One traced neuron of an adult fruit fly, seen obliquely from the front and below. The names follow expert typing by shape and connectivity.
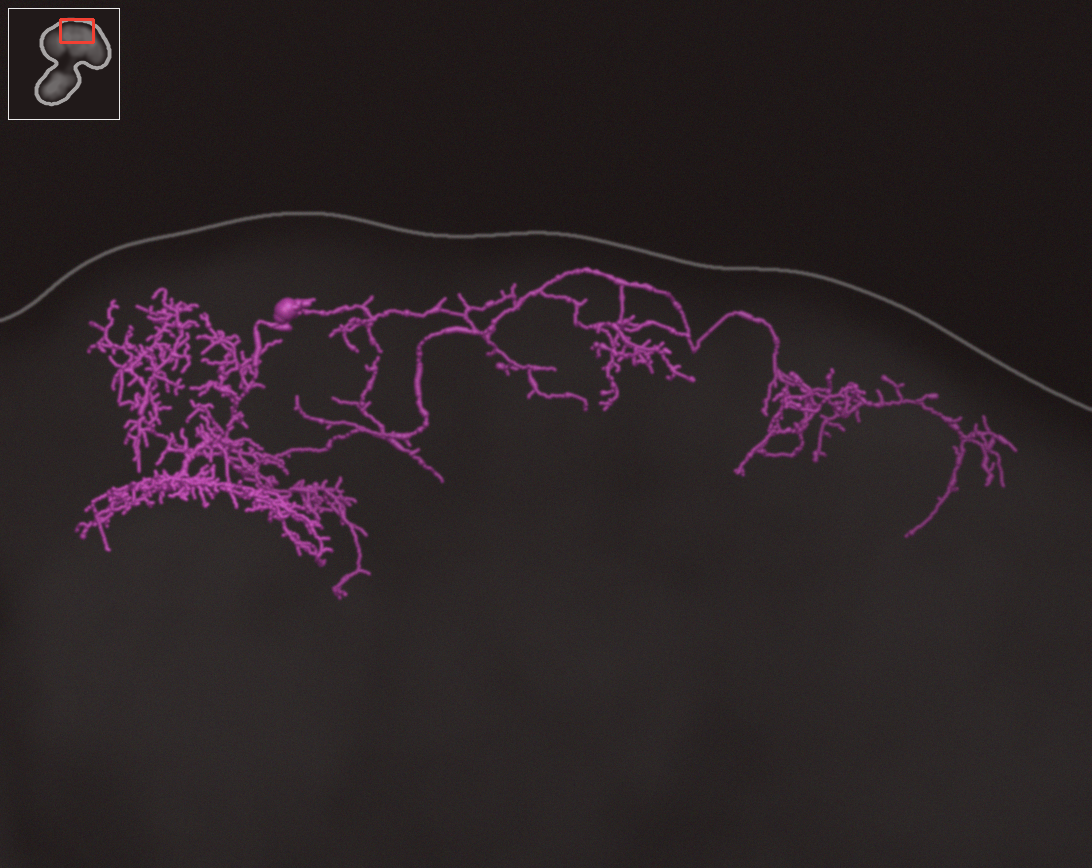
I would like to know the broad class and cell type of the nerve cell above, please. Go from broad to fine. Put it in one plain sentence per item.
A central-brain intrinsic neuron, type AVLP032.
